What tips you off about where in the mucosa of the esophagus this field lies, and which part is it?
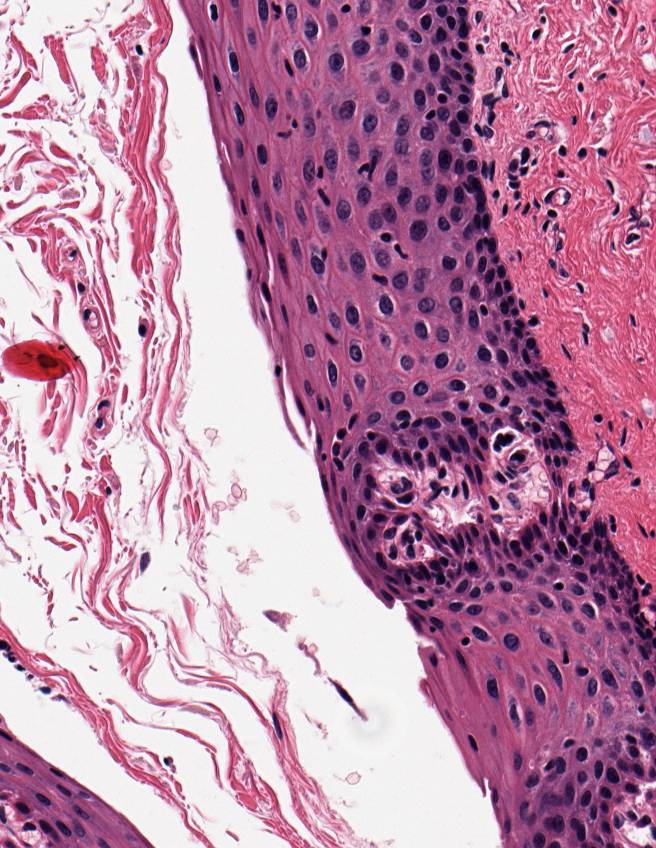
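The band here is stratified squamous nonkeratinized epithelium, running diagonally from top centre to bottom right. Along its right border the cells crowd together with darker nuclei; toward the left free surface they flatten, with more eosinophilic cytoplasm.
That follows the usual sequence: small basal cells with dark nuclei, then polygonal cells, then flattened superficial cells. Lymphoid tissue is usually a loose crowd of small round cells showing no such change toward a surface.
I also see a small cluster of clear, vacuolated cells in the epithelium just below the middle.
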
